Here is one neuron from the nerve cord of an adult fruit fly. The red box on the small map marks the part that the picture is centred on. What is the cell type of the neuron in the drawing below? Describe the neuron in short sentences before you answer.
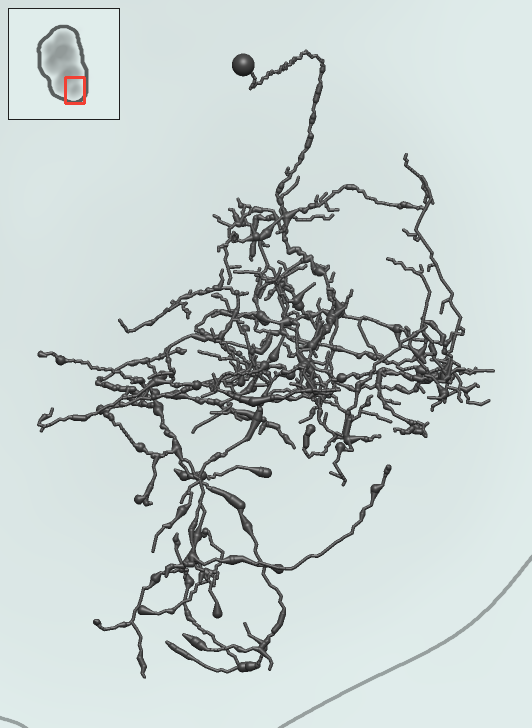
As drawn here it is taller than it is wide. It is a nerve-cord intrinsic neuron. Its cell type is INXXX399.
